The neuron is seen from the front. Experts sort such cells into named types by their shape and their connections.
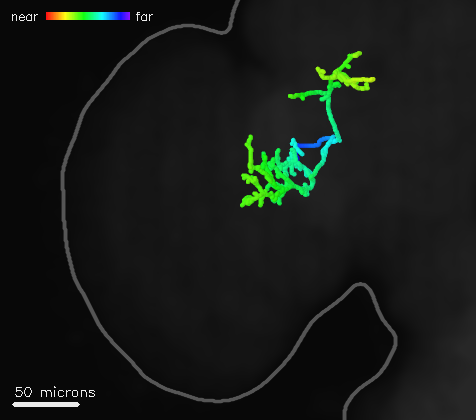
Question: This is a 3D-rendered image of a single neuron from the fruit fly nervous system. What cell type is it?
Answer: LC44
